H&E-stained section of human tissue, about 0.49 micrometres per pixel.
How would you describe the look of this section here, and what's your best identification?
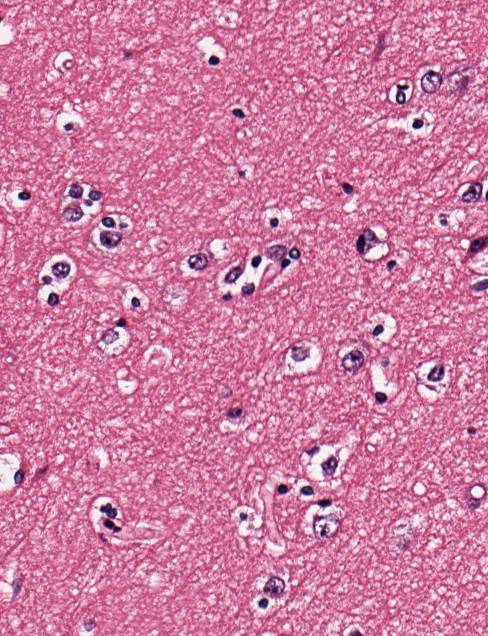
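Cells lie scattered singly and in small clusters across a continuous pink background, with no organised arrangement. The neurons have a modest rim of pale purplish cytoplasm around the nucleus. Small round dark nuclei with no visible cytoplasm are scattered singly through the background. Small dark round nuclei often sit closely against the edges of the neurons. The tissue is cerebral cortex.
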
